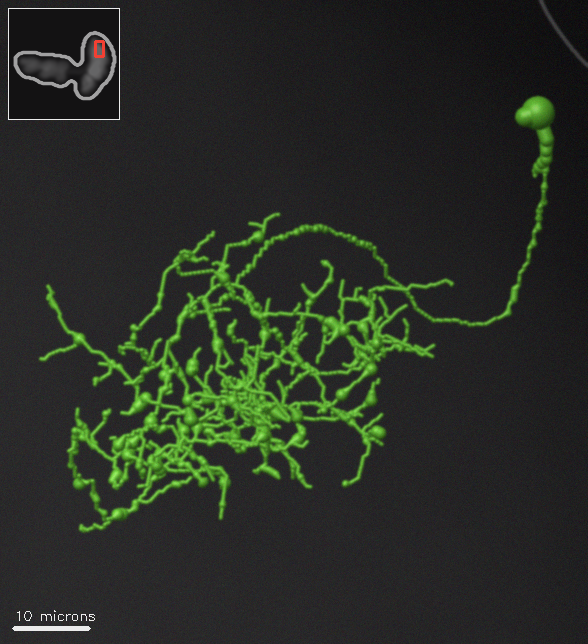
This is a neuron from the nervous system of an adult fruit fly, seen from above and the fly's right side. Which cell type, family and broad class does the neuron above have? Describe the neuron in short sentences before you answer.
It is in the brain and does not reach the nerve cord. By the scale bar it is about 70 microns wide in this view. Dozens of branch ends can be seen. Its cell type is CB4120. Its family is hemilineage SLPal3_and_SLPal4_dorsal. Its broad class is central-brain intrinsic neuron.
